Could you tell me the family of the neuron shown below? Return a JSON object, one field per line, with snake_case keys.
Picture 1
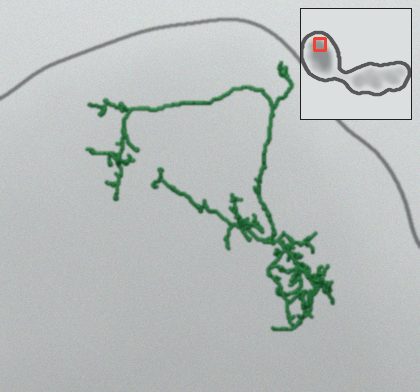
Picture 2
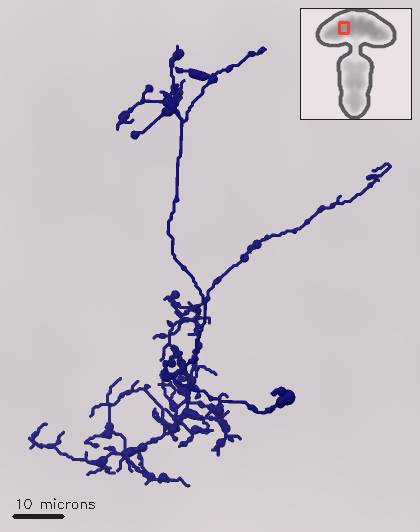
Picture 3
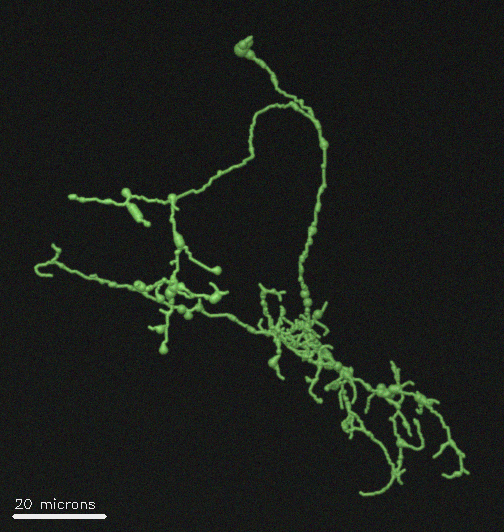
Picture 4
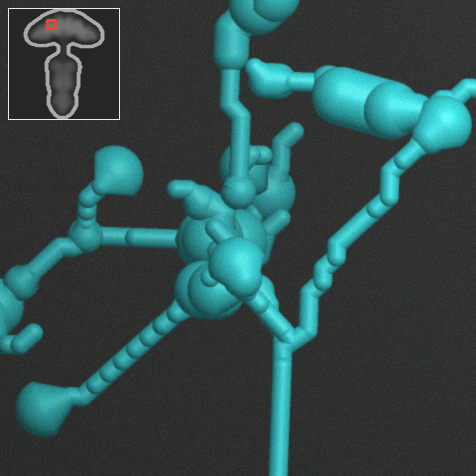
{
 "family": "hemilineage LHd2"
}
